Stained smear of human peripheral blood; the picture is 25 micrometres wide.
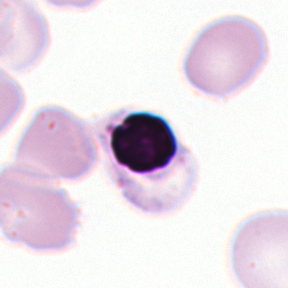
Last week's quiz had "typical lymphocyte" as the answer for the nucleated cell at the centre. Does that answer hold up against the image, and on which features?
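Chromatin: very dense and nearly black, with little visible pattern.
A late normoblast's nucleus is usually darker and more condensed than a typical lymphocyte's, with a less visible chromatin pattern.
This goes with normoblast, not typical lymphocyte. Cytoplasm: very pale greyish-pink.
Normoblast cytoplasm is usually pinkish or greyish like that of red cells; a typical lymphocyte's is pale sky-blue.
This also goes with normoblast. Typical lymphocyte does not fit; the cell is a normoblast.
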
